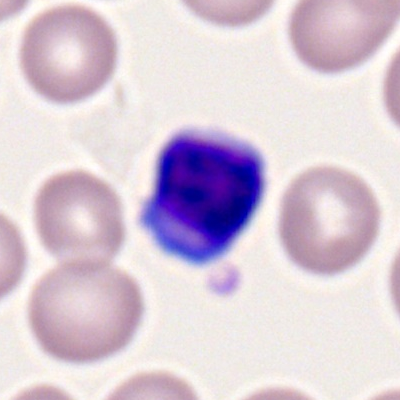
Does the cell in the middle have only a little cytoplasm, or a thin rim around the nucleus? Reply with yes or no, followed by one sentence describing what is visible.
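Yes. The nucleus fills most of the cell.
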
